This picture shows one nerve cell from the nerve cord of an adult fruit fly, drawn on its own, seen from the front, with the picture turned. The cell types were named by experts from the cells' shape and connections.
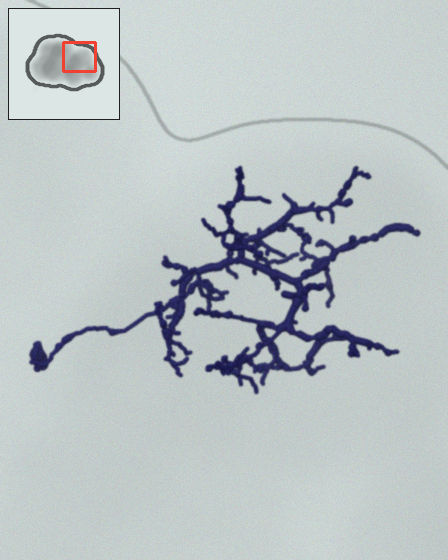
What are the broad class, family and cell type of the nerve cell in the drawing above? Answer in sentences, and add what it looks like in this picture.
Its broad class is nerve-cord intrinsic neuron. The family is hemilineage 13B. Its cell type is IN13B031. The picture shows dozens of branch ends. In this view it is wider than it is tall.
